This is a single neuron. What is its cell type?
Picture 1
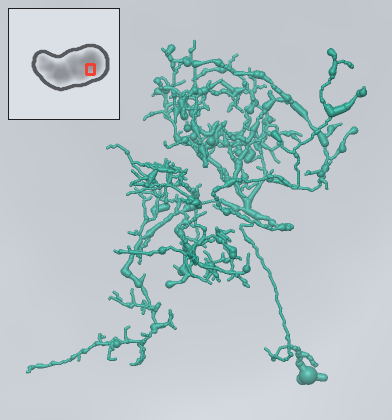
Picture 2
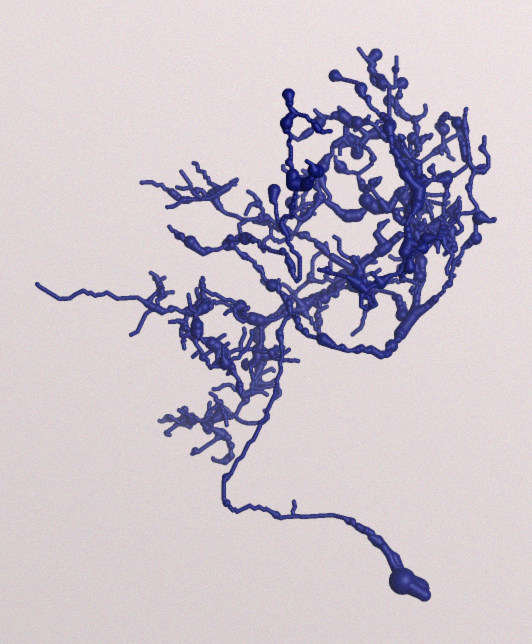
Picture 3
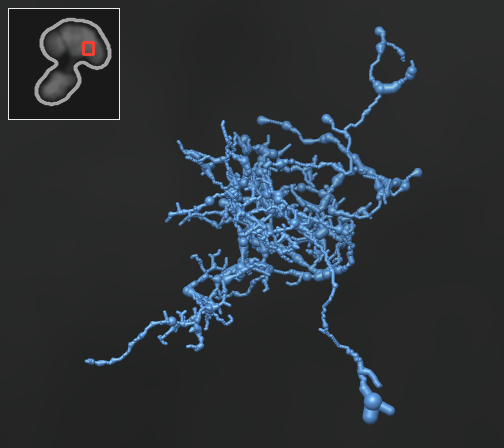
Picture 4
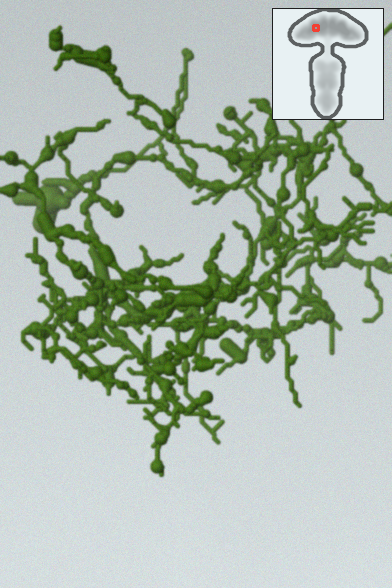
CB2228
